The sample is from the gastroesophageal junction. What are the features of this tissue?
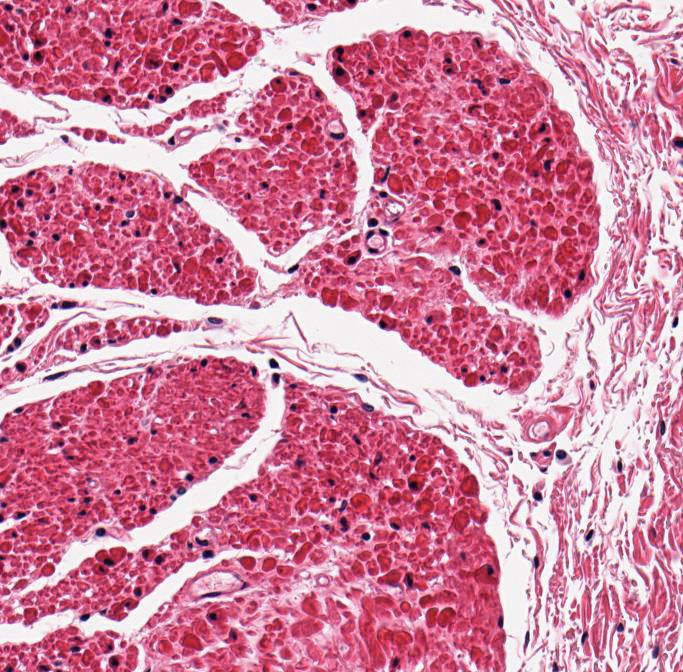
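First, arrangement: muscle lies in large bundles filling the left two-thirds, separated by pale connective tissue septa. Next, staining: the muscle cell cytoplasm is deep pink-red. Fat cells are absent throughout. Finally, white empty clefts separate many bundles from the septa, consistent with processing shrinkage.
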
